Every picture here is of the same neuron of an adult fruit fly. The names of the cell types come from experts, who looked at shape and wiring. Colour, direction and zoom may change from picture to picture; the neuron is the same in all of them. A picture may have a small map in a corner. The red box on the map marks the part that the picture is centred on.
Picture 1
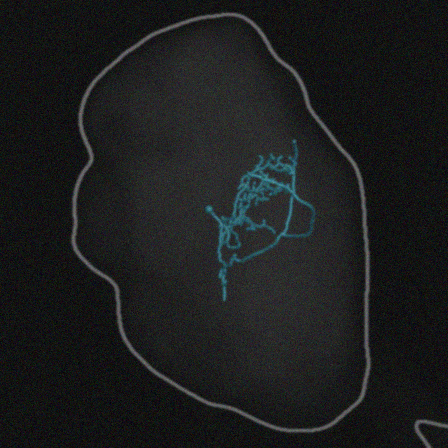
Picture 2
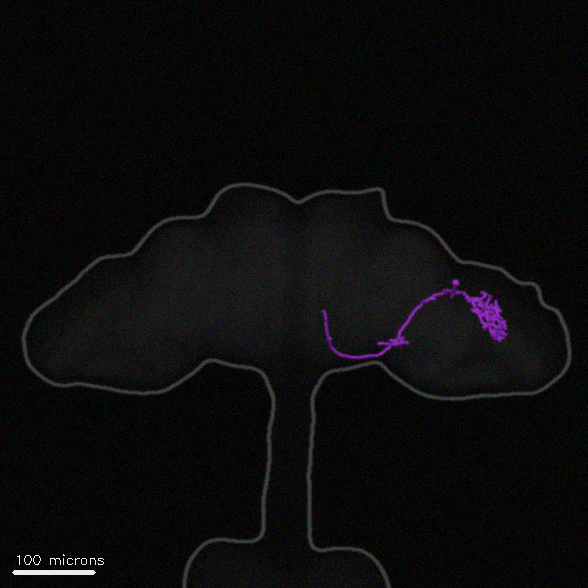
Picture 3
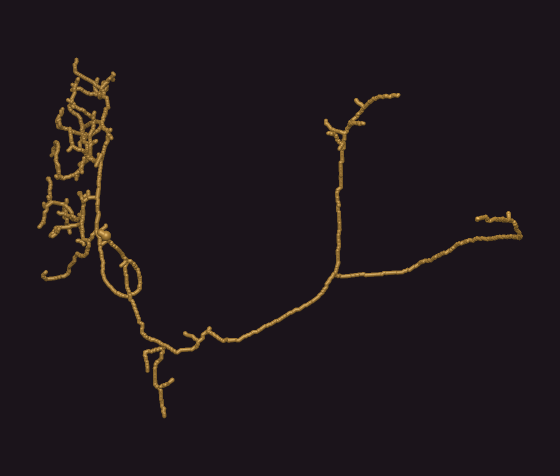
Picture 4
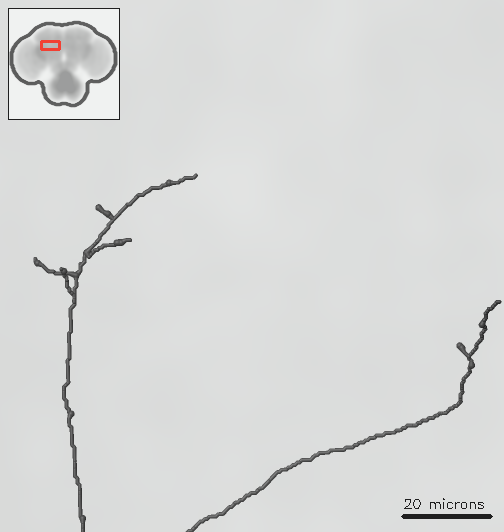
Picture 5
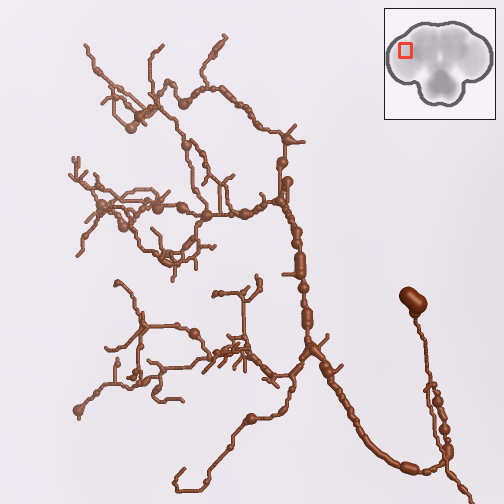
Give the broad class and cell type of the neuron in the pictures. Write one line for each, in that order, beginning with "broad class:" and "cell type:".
broad class: visual projection neuron
cell type: aMe5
